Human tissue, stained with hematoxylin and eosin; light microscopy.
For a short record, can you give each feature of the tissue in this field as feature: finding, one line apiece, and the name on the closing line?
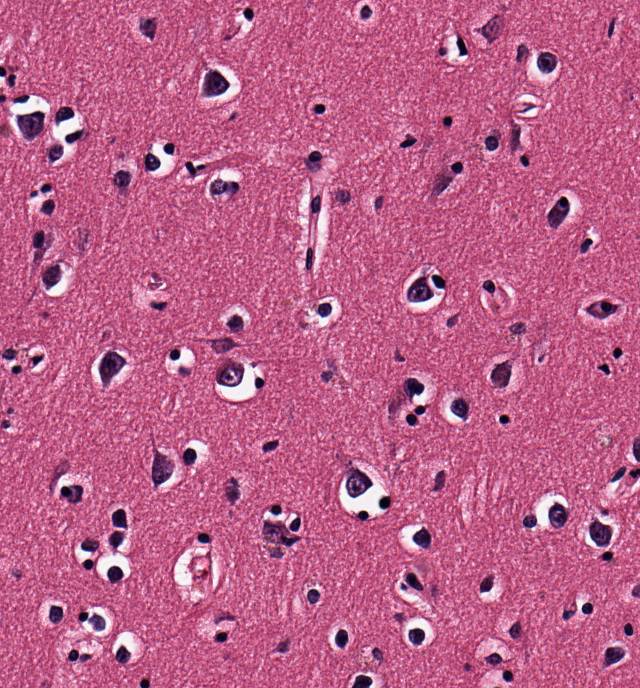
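Layout: cells single or in small groups, fairly evenly scattered; no glands, epithelium or organised units
Background: pink, finely fibrillary; no collagen bundles
Largest cells: triangular or angular neurons, throughout, one just below centre
Small nuclei: round, dark, scant cytoplasm, several against neurons
Name: cerebral cortex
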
